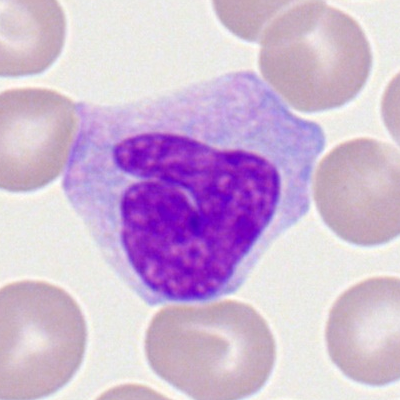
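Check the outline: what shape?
Irregular and angular, with blunt corners.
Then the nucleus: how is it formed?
Folded, with a narrow cleft cutting in from the upper left.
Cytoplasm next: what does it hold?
Fine, dust-like pinkish granules, and no clear vacuoles.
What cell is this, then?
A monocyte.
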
